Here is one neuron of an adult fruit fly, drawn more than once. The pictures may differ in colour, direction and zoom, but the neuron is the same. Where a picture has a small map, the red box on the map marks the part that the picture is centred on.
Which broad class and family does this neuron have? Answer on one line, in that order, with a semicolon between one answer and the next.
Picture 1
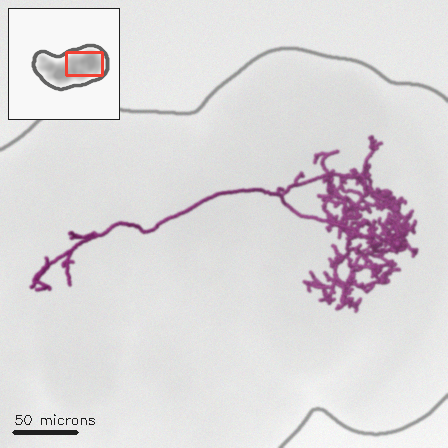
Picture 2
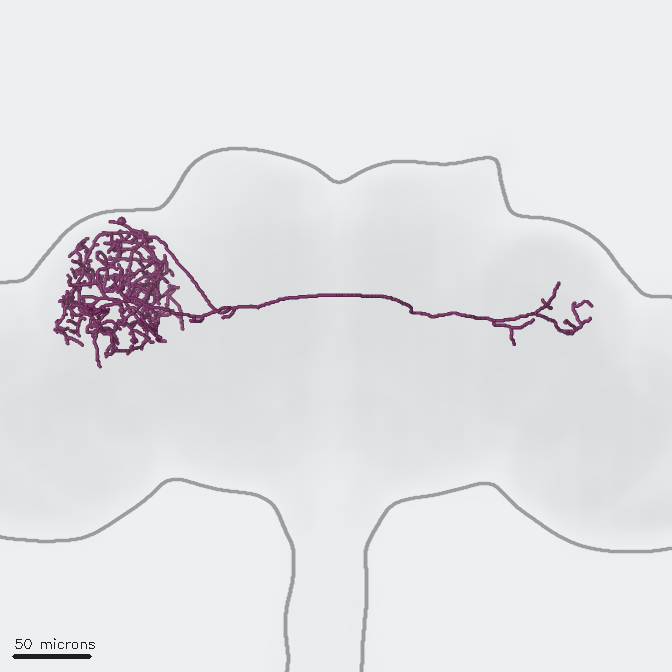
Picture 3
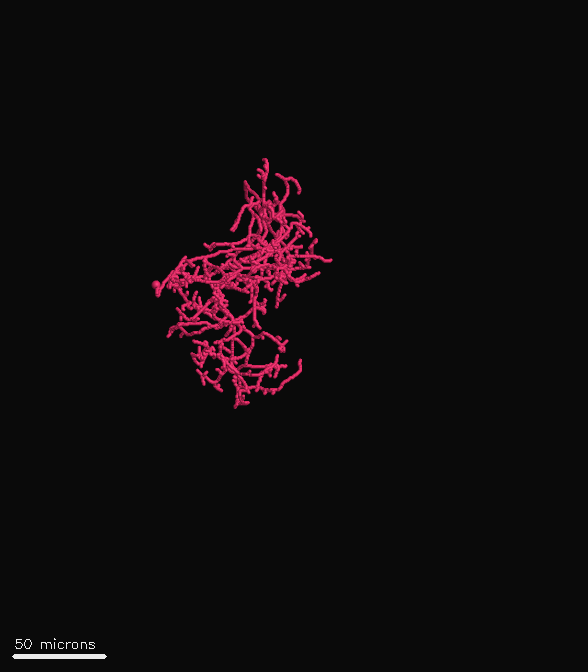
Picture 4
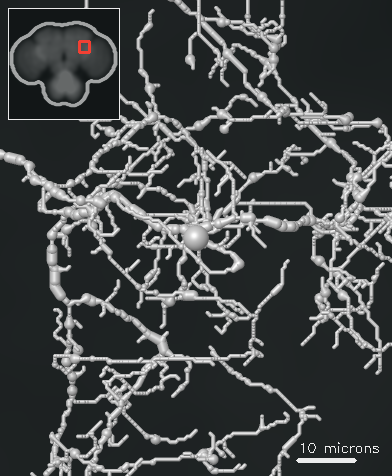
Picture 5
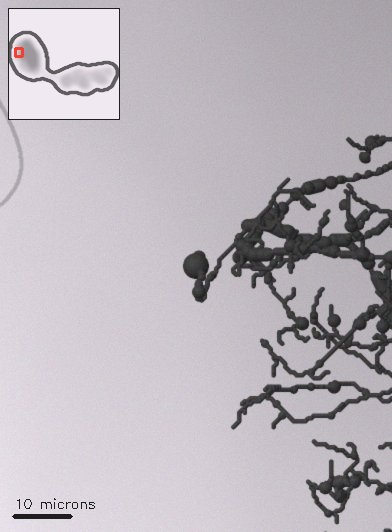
central-brain intrinsic neuron; hemilineage VLPa1_medial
